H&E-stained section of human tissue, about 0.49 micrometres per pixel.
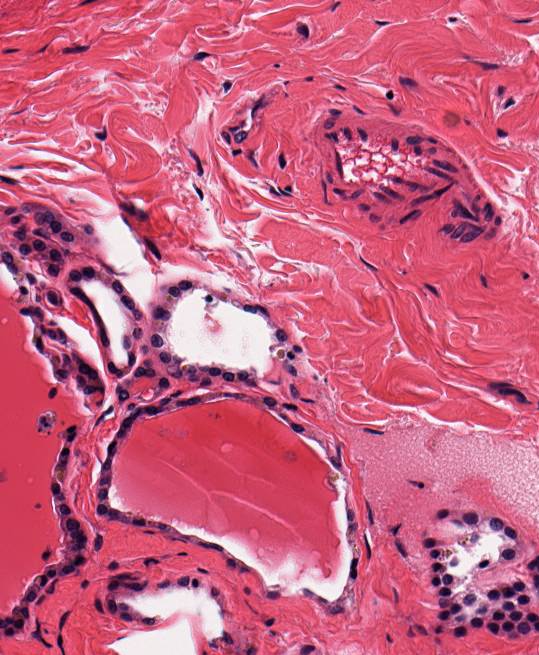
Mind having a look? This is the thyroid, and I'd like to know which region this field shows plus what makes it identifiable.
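It's dense connective tissue: the dense pink stroma across the top and right. Its wavy collagen holds only sparse spindle-shaped nuclei, unlike loose connective tissue.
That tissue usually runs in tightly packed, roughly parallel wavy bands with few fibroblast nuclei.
Lower left holds a cluster of spaces lined by cuboidal cells, from slits to one large rounded lumen.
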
